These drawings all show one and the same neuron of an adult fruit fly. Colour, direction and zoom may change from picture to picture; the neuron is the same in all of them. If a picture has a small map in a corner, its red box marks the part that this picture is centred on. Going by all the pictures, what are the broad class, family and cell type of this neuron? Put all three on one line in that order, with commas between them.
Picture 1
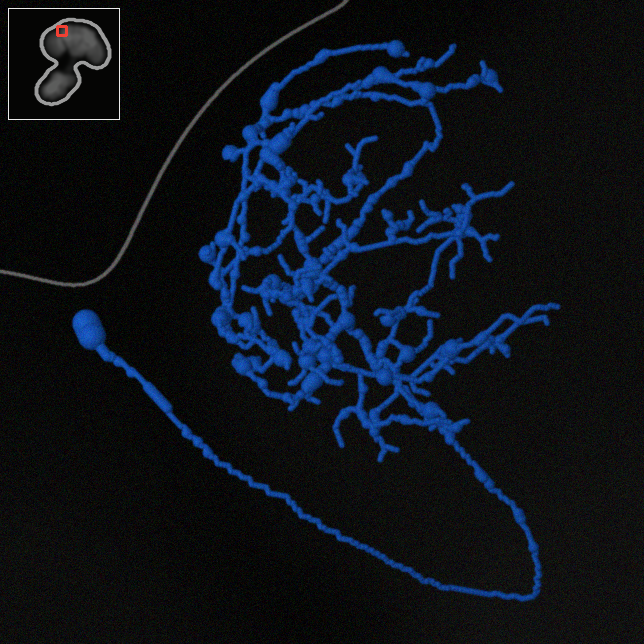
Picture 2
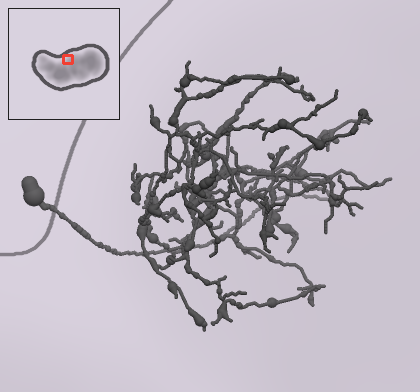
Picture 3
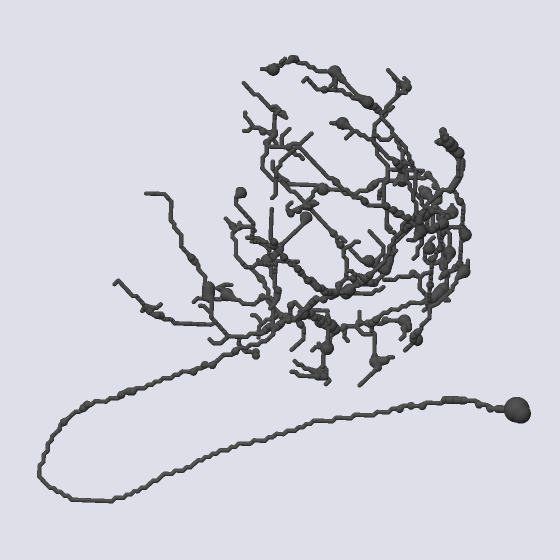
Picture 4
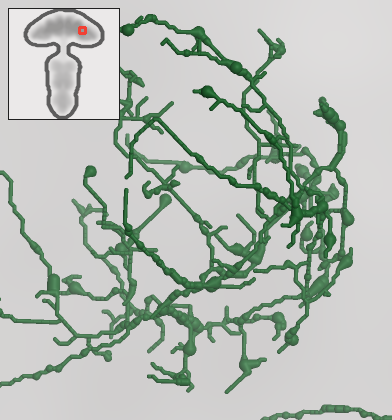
central-brain intrinsic neuron, hemilineage LHp1, CB1503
